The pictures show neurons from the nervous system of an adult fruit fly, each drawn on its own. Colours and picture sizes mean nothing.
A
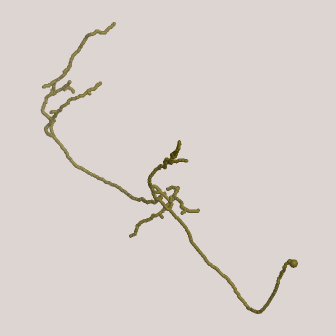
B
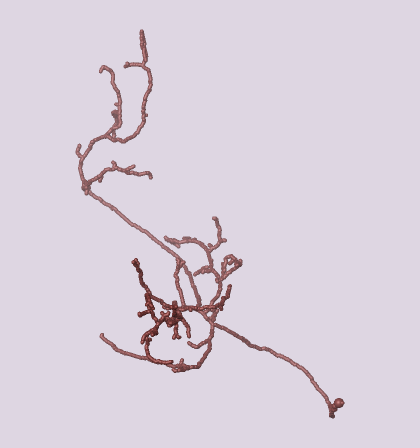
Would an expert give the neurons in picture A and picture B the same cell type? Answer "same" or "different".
same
